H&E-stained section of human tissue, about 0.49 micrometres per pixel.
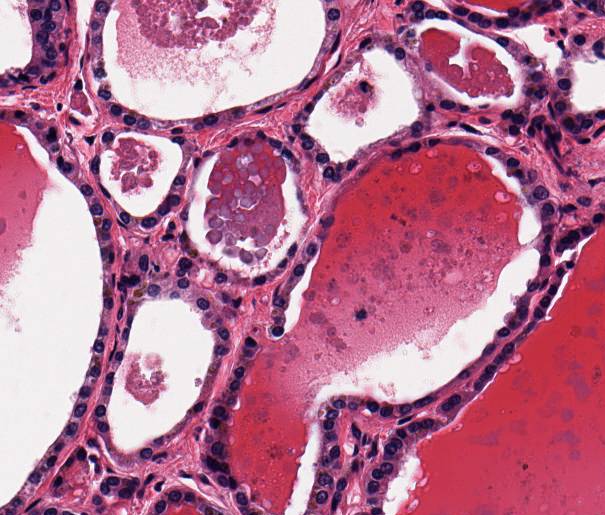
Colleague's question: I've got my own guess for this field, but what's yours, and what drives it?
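Answer: thyroid follicle. Closely packed rounded follicles of widely varying size fill the field, each lined by a single layer of flattened to cuboidal cells with dark round to oval nuclei.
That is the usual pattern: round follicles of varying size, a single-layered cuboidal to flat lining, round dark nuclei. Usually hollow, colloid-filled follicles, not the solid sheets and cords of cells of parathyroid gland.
Luminal material largely retracted from the lining, leaving white empty spaces in many follicles.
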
